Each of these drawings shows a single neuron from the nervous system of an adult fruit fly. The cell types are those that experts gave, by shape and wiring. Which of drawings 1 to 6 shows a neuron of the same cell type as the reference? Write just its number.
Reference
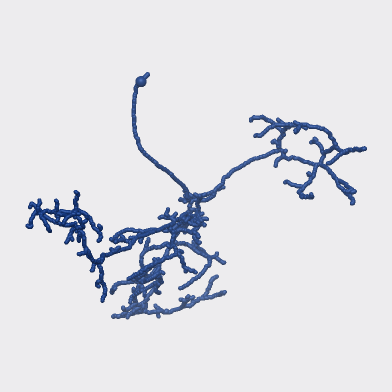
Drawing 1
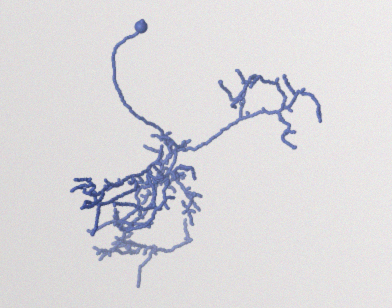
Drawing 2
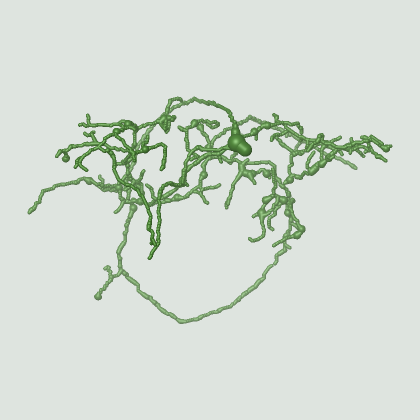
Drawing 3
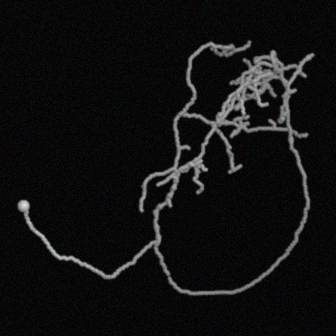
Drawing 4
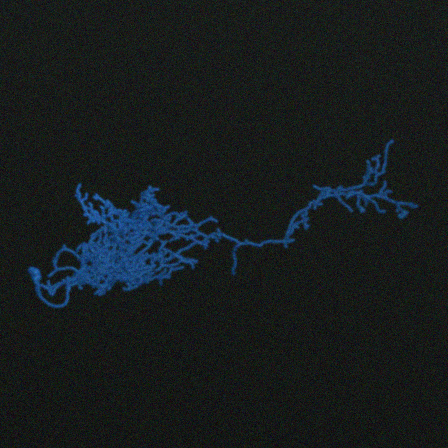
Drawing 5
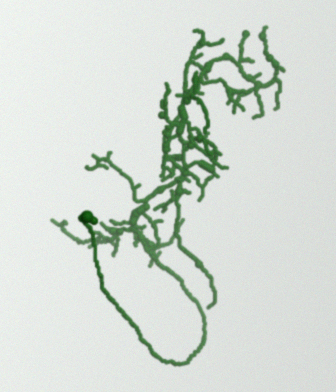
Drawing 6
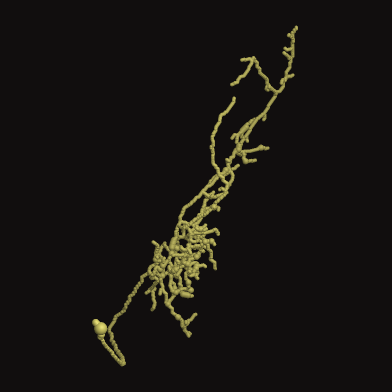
1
